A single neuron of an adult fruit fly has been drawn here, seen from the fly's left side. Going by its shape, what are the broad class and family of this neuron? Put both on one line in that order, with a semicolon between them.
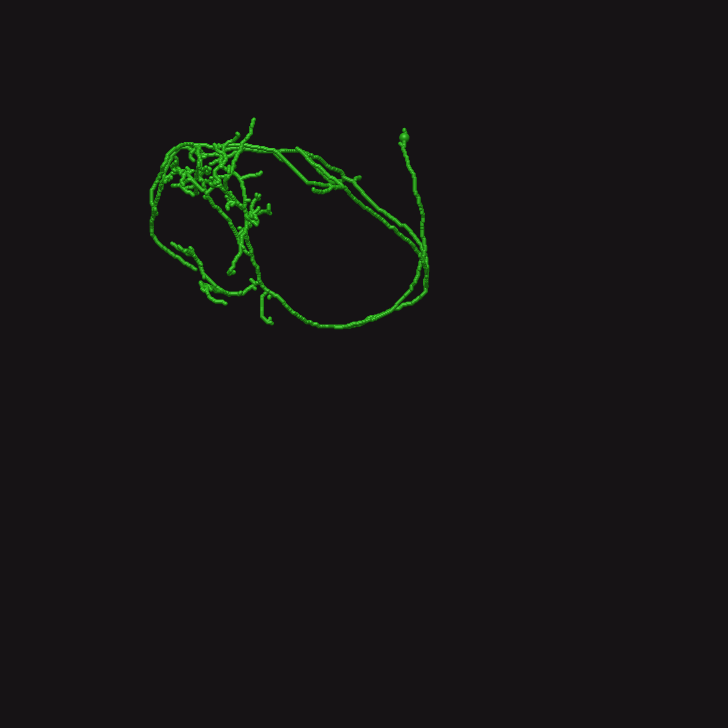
central-brain intrinsic neuron; hemilineage DM1_antero_dorsal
